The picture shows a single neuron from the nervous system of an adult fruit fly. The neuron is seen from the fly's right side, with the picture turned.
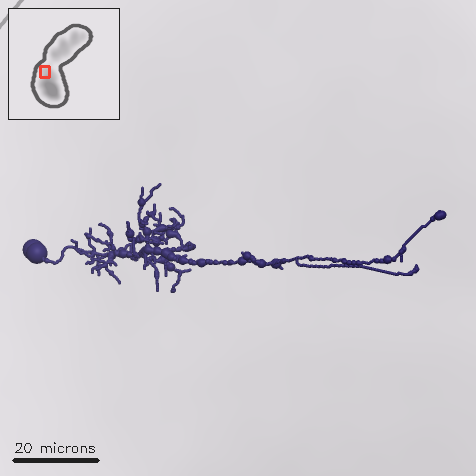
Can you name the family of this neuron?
TmY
